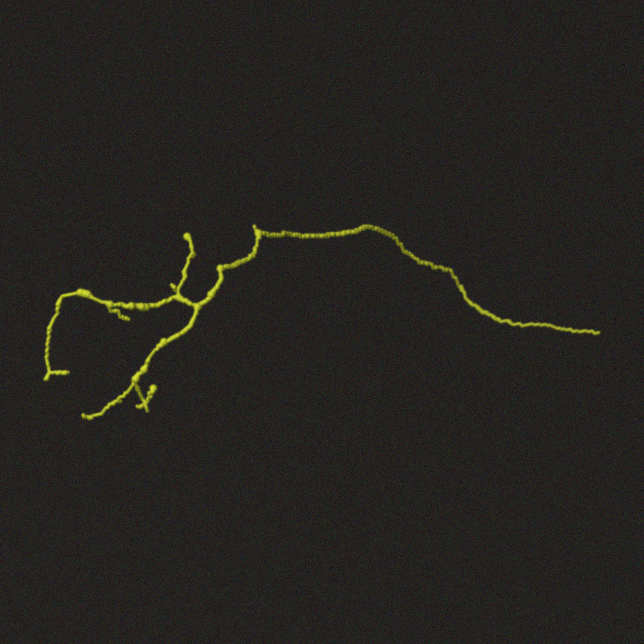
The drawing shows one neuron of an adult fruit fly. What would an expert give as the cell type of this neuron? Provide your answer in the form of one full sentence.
Within the cell type SNta11 sits this neuron.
